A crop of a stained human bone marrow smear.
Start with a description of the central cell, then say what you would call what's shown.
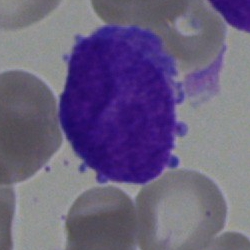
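No clear vacuoles are visible within the cell. A pale pink-violet fragment rests against its upper right edge, among the surrounding red cells. Slightly soft focus blurs fine detail. The cell is a blast.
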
